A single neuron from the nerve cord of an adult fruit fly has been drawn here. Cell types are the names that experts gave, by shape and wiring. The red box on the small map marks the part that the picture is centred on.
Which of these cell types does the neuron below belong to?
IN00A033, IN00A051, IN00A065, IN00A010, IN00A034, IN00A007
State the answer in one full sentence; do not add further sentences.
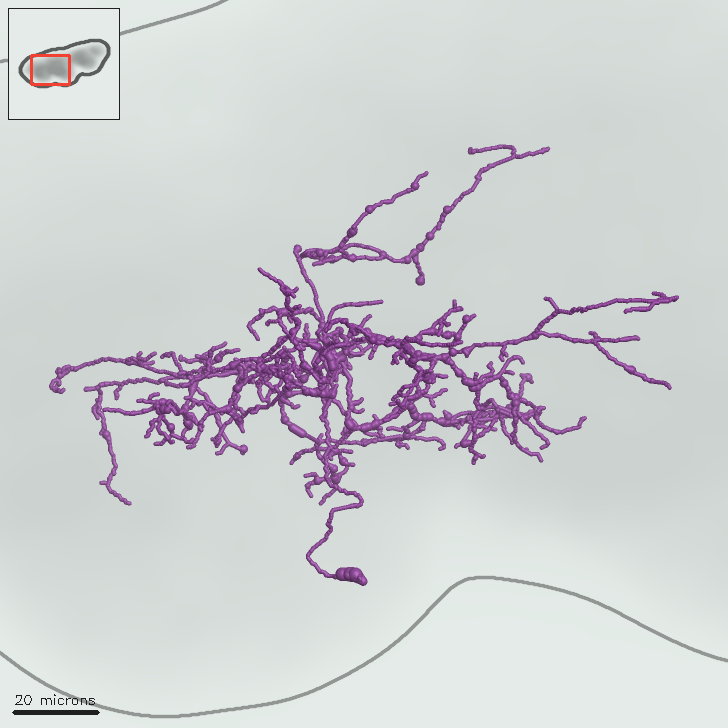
Belonging to the cell type IN00A034 is this neuron.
